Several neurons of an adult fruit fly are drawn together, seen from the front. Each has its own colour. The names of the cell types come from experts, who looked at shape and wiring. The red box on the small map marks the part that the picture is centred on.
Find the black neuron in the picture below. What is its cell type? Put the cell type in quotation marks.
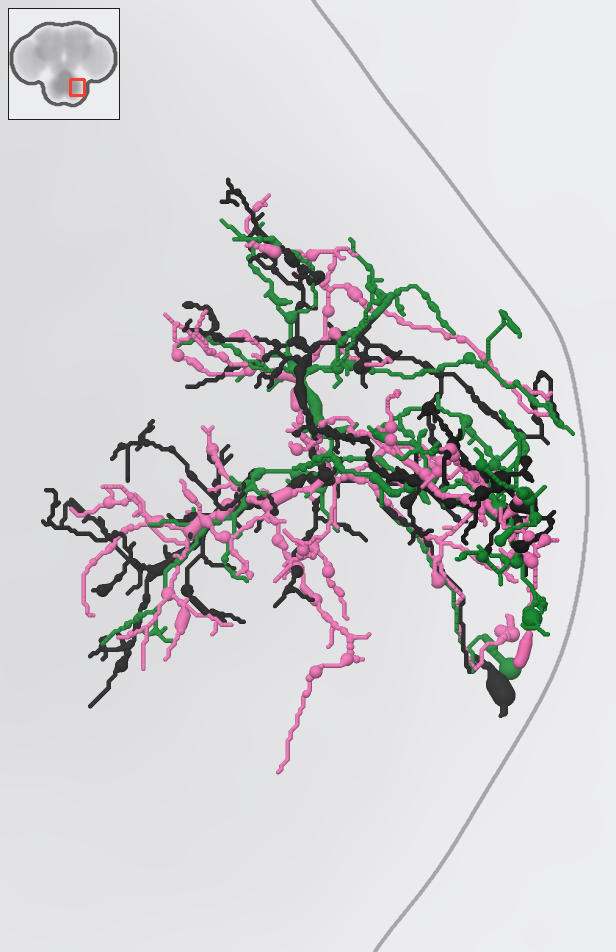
"IN21A094"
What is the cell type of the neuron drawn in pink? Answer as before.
"IN21A083"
